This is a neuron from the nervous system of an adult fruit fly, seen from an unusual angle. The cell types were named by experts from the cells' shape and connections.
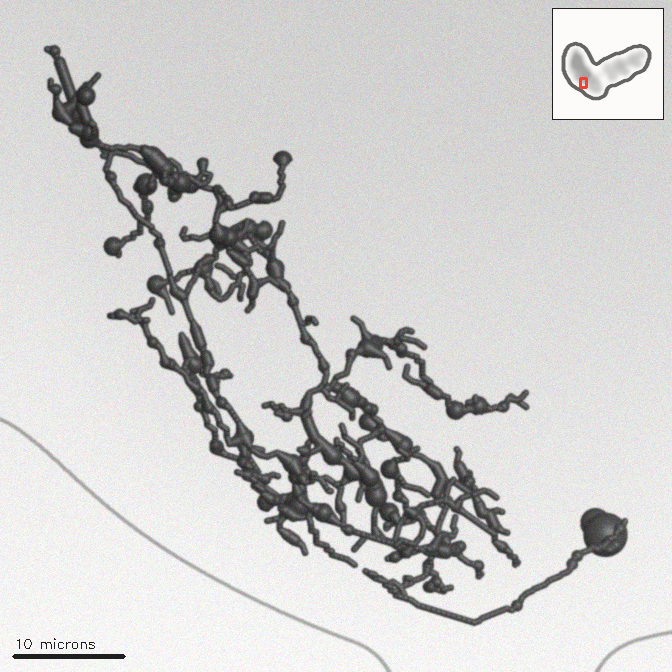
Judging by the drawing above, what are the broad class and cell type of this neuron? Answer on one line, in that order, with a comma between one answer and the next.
central-brain intrinsic neuron, CB1207_a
